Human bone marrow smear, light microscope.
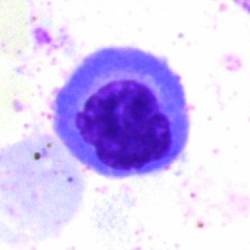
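Plasma cell, the cell in the middle of a stained human bone marrow smear. Taking each feature in turn: the outline is round and smooth, and the cytoplasm is deep blue. Next, a paler band of cytoplasm lies against the upper side of the nucleus. Last, the cytoplasm shows no visible granules.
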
